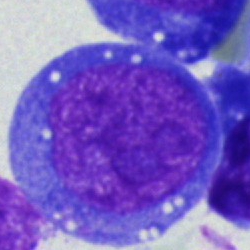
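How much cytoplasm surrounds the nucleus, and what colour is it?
A moderate rim, coloured blue.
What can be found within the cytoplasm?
Small round clear vacuoles, lying mostly near the cell edge, and no distinct granules.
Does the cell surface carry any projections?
None are present.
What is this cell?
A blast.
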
